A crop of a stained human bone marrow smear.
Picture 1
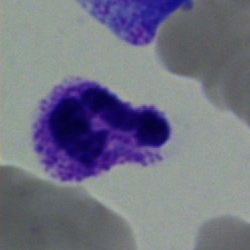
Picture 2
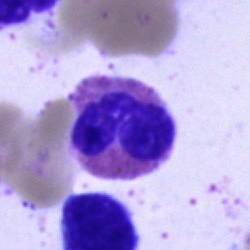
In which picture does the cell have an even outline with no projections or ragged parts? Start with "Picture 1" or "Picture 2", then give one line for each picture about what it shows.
Picture 2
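Picture 1: The cell outline is irregular and bumpy where granules reach the edge.
Picture 2: The cell has a round, smooth outline.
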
